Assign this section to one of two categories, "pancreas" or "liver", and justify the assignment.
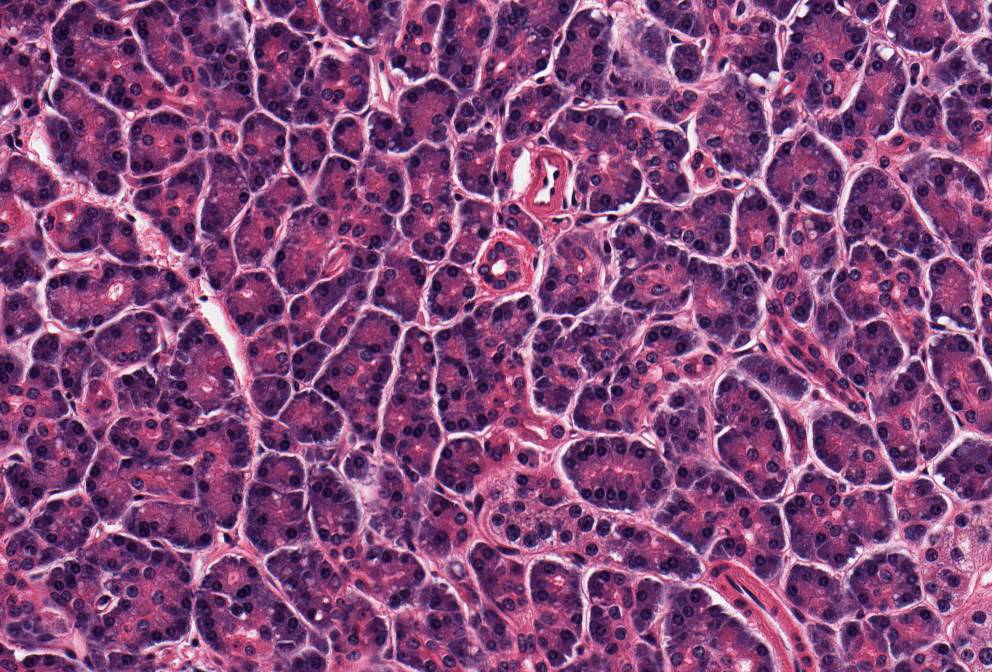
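It is pancreas. Acinar cytoplasm is pink toward each acinus's centre and purple toward its outer edge; lumens are tiny and mostly inconspicuous.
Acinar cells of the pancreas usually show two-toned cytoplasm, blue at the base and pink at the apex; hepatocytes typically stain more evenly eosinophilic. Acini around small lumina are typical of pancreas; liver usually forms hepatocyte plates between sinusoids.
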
